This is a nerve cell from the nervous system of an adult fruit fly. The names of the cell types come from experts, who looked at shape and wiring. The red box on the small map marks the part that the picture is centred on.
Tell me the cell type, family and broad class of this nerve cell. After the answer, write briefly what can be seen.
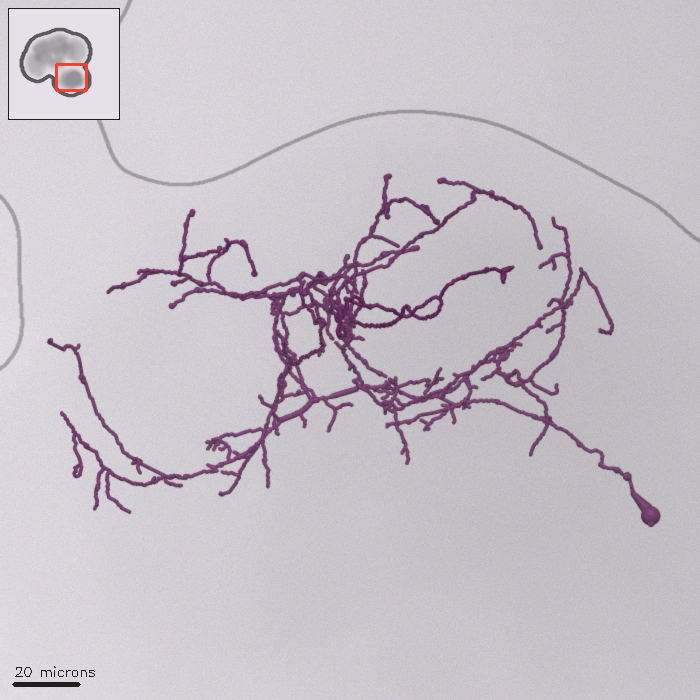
Its cell type is vPR6. The family is hemilineage 12A. Its broad class is nerve-cord intrinsic neuron. The cell body can be seen at the lower right of the picture. By the scale bar it is about 190 microns wide in this view. Dozens of branch ends can be seen.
